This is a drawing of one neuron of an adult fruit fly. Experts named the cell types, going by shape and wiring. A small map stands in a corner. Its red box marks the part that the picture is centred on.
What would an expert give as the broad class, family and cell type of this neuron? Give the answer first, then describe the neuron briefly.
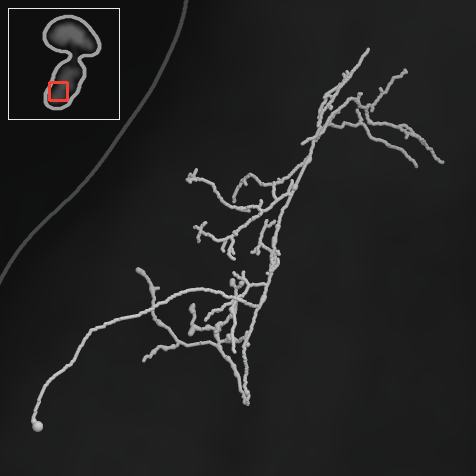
It is a nerve-cord intrinsic neuron. Its family is hemilineage 09A. It is of cell type IN09A045. It lies in the nerve cord. The cell body can be seen at the lower left of the picture. Dozens of branch ends can be seen.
